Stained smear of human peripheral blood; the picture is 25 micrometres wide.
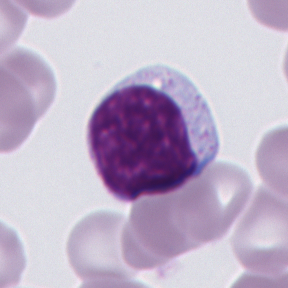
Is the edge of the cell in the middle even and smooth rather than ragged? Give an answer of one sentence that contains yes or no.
Yes, the edge of this cell is smooth and even.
